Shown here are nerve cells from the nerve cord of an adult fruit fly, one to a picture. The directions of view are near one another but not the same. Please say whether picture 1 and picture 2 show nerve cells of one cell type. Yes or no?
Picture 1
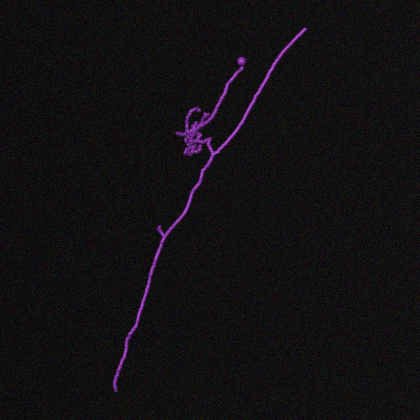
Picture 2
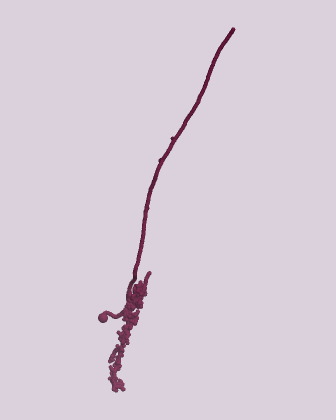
no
